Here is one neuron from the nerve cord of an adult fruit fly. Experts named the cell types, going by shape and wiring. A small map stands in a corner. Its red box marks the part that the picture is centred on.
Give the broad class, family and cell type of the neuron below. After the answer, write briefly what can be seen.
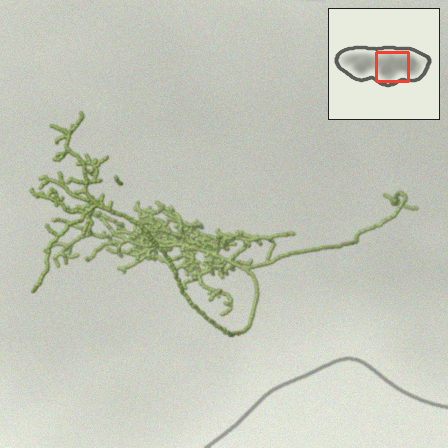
Its broad class is nerve-cord intrinsic neuron. The family is hemilineage 01A. The cell type is IN01A038. Dozens of branch ends can be seen. As drawn here it is wider than it is tall.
